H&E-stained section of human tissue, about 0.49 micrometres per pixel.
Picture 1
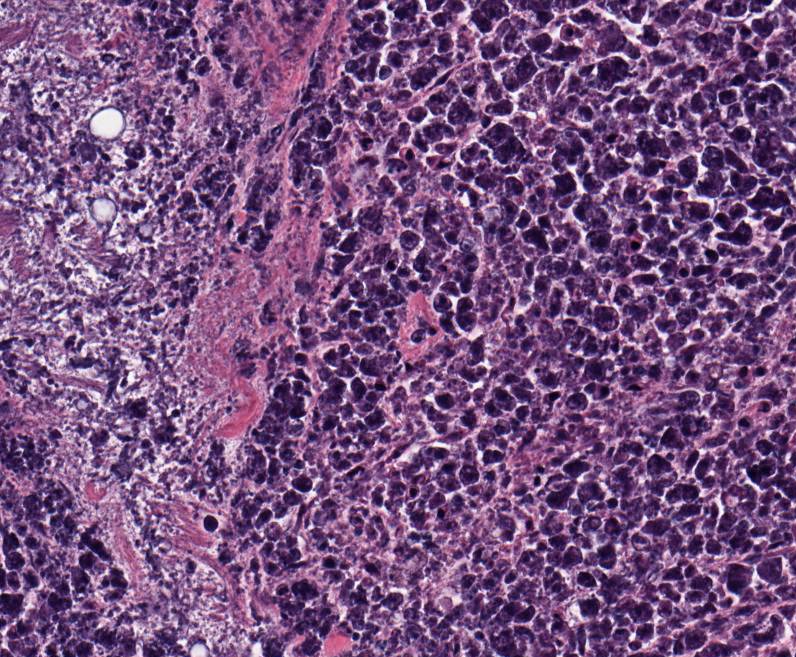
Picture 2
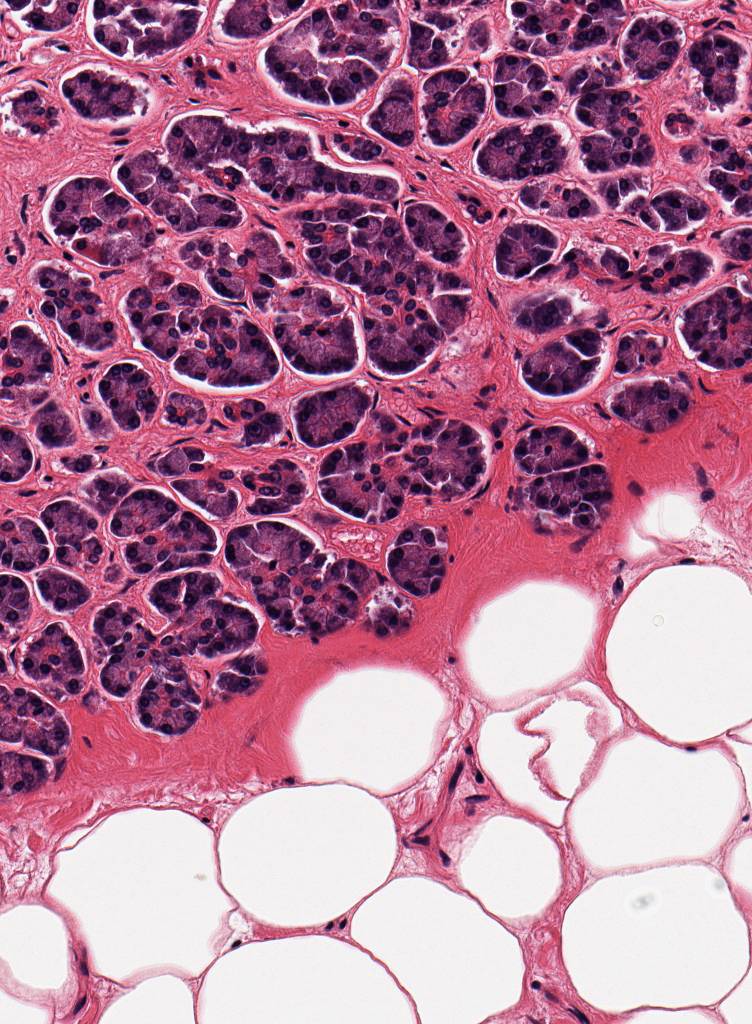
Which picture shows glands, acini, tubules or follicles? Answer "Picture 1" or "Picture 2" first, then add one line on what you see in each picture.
Picture 2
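In picture 1: No glands or tubules are formed anywhere in the field.
In picture 2: Closely packed glandular acini fill the upper and left part of the field, while fat occupies the lower right.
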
